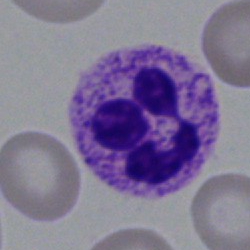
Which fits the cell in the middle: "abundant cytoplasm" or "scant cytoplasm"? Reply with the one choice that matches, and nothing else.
Abundant cytoplasm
